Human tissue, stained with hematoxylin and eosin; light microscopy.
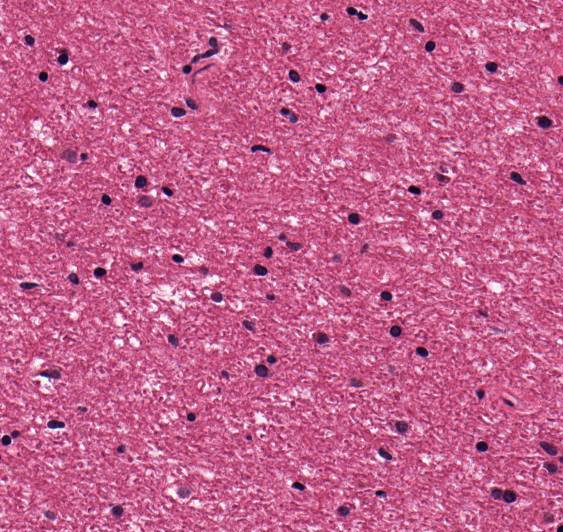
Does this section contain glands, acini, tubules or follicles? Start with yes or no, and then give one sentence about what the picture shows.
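No. The whole field is filled by an even pink finely fibrillary matrix with no organised units.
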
